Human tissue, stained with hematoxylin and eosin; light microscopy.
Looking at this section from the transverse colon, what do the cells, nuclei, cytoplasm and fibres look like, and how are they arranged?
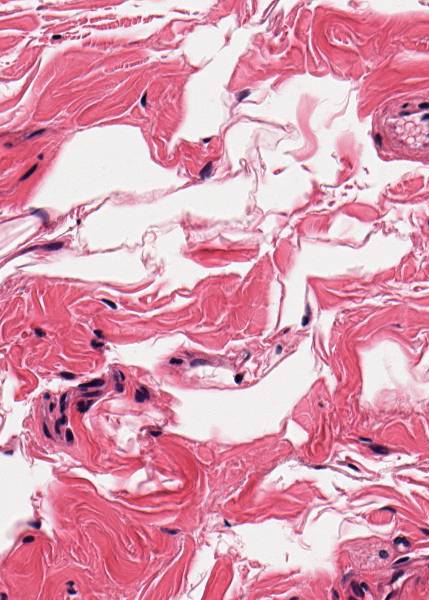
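Deep pink collagen bundles with a wavy outline are present. Between them lie sparse, scattered nuclei that are dark and elongated. In the lower left, dark elongated nuclei form a small, closely packed cluster. Fat cells are absent from the field.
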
